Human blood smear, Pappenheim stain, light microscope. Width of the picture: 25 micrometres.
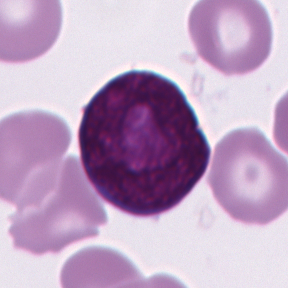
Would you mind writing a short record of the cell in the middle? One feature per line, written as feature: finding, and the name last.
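Size: about 12 micrometres across
Nucleus: round, filling about 90% of the cell's area
Nuclear centre: a paler, pinkish-purple patch
Vacuoles: none visible
Neighbours: red cells close on left and right, not overlapping
Name: myeloblast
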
